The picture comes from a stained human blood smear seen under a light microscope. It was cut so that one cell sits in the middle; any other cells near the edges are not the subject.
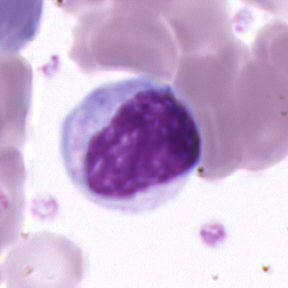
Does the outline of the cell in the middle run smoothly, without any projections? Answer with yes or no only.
Yes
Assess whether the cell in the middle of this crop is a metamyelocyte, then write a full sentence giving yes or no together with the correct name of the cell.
Yes, the cell sitting in the center is a metamyelocyte.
